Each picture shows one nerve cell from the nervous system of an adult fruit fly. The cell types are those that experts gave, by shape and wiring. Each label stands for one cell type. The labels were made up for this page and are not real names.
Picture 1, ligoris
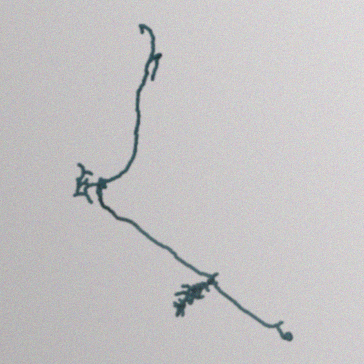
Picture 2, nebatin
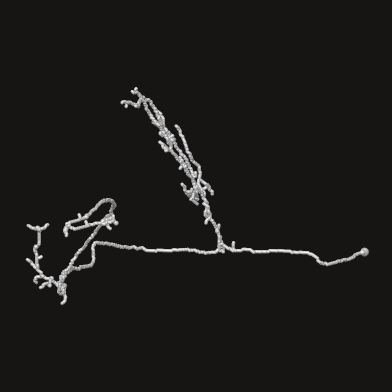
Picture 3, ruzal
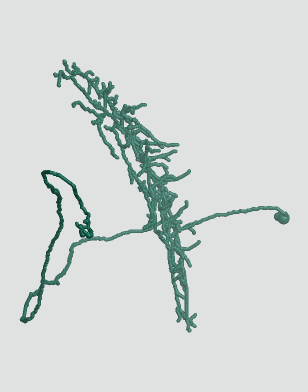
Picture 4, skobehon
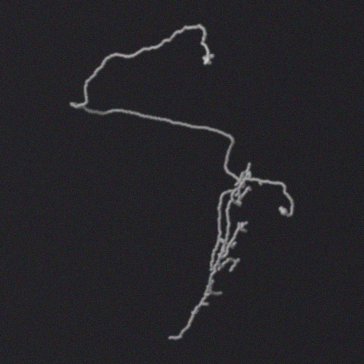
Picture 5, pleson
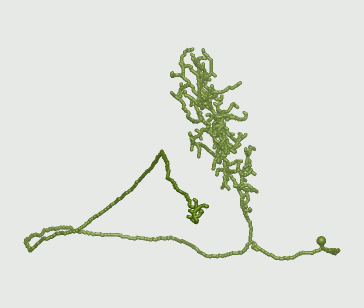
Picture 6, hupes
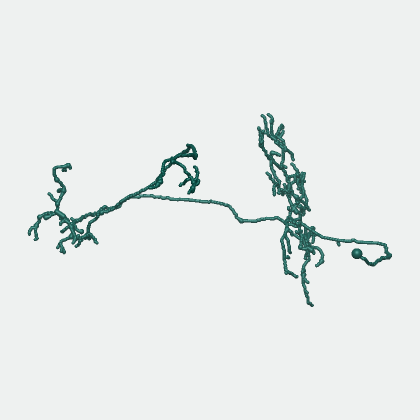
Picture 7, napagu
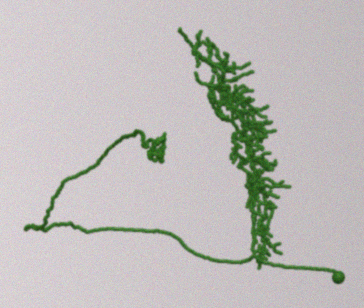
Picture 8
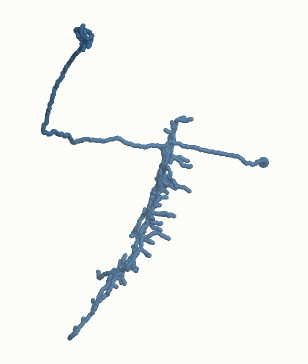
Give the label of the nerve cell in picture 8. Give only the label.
napagu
